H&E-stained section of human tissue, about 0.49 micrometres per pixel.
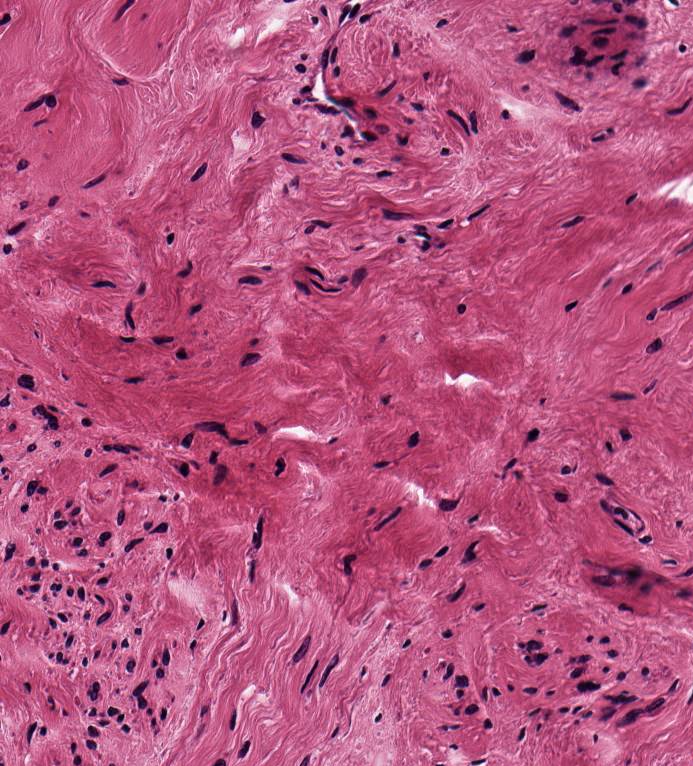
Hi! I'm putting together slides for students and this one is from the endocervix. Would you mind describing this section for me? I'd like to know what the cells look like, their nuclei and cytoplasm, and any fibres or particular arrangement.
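Pink fibrous tissue occupies the entire field, arranged in bundles that run in many different directions. Within the bundles the fibres follow a wavy course. Small, dark nuclei, mostly elongated or oval, are scattered among the fibres. They are sparse over most of the field and more crowded at the lower left.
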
